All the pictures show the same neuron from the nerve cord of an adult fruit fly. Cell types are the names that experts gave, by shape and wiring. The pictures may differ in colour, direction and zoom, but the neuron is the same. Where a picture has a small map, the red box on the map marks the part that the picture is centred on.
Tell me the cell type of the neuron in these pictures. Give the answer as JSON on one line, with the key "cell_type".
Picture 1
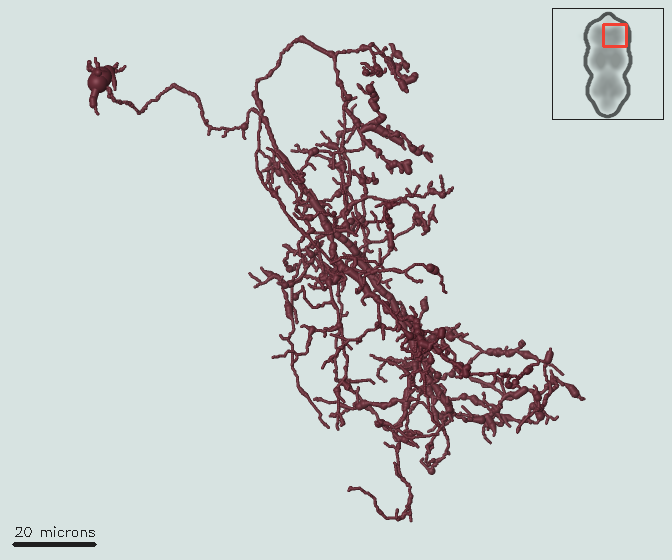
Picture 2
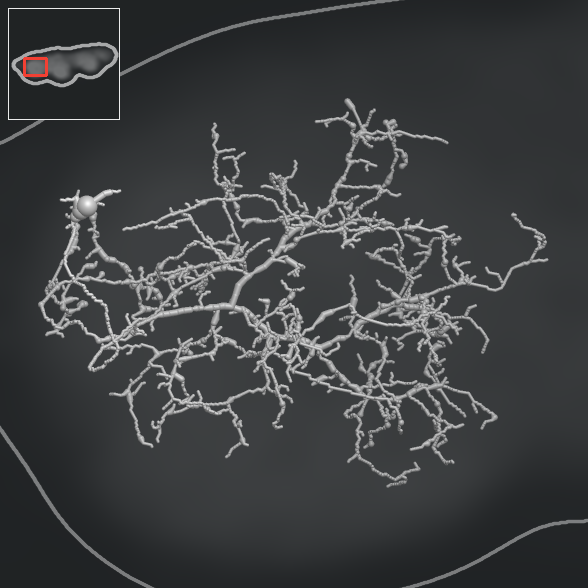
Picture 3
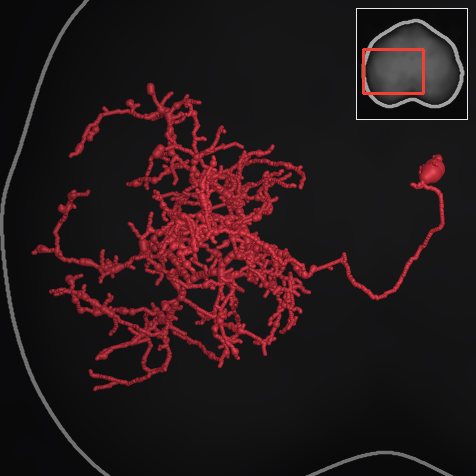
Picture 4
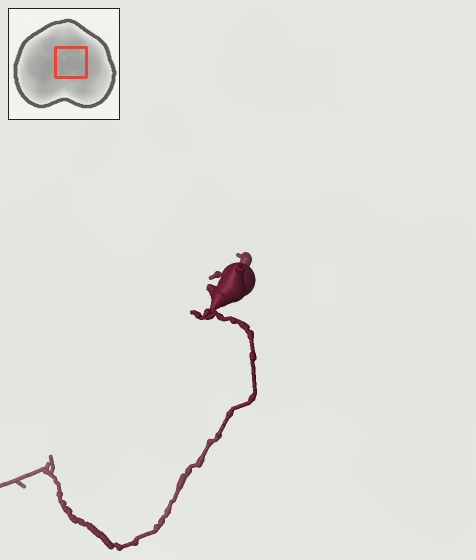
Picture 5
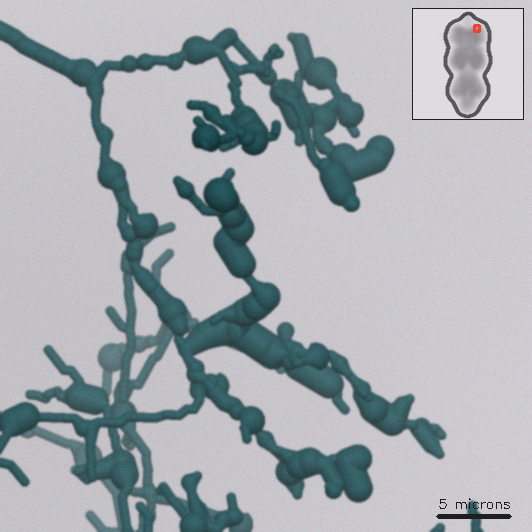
{"cell_type": "IN01A034"}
